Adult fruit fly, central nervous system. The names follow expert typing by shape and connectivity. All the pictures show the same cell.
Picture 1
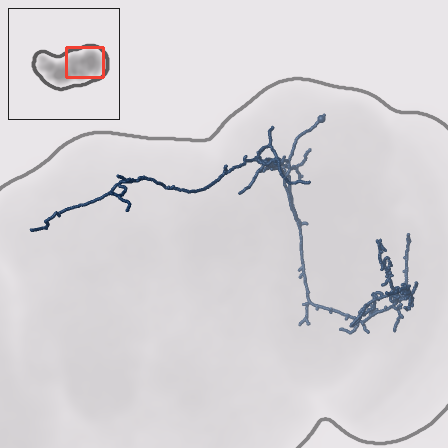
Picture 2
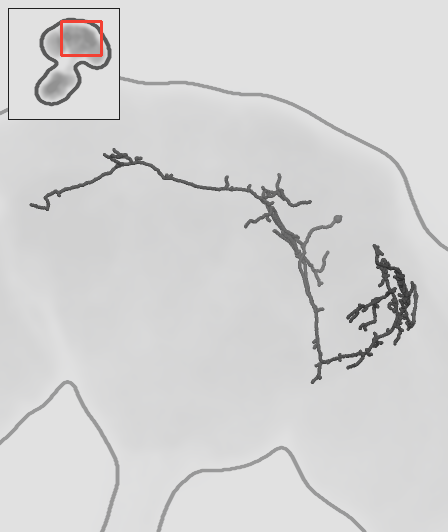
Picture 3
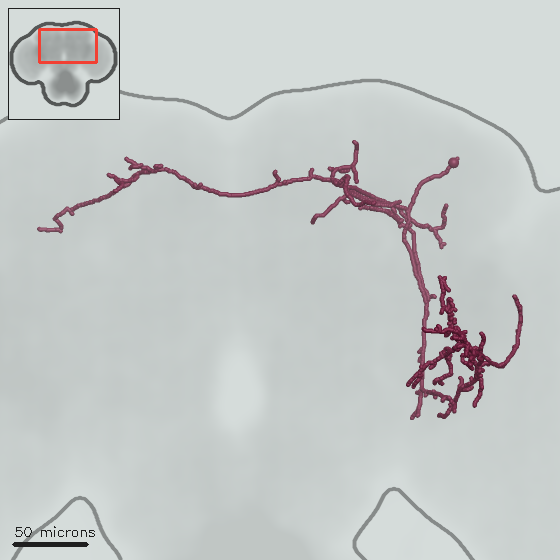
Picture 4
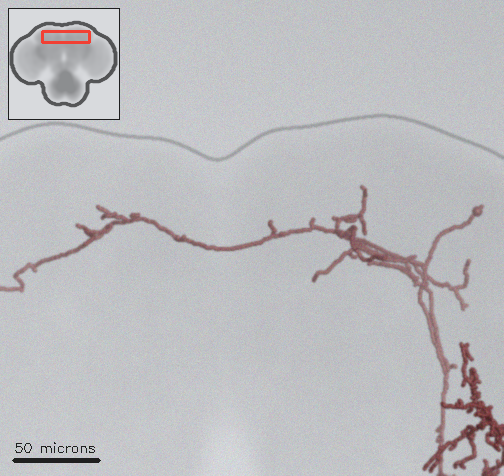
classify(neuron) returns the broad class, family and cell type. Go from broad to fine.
central-brain intrinsic neuron; hemilineage LHp2; CB2377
